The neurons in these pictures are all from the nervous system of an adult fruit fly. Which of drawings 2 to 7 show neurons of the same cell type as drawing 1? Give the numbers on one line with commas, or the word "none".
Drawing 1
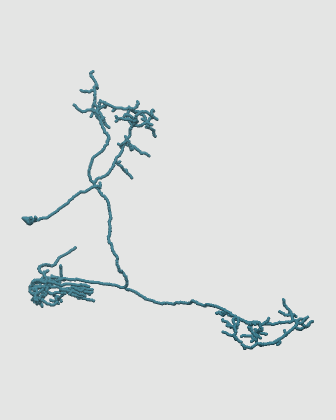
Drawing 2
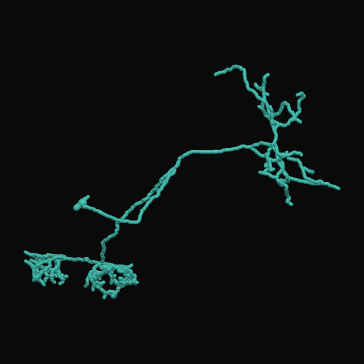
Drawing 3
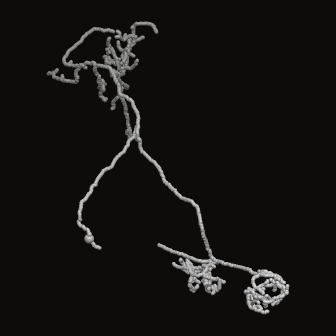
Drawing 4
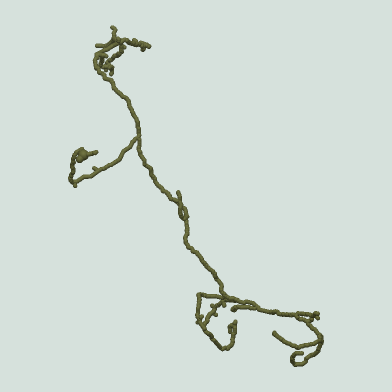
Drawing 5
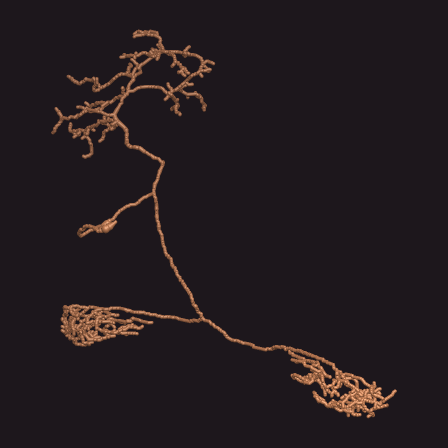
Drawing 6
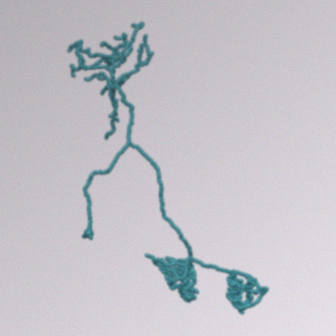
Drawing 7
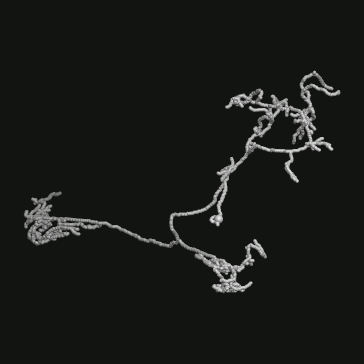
5, 7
